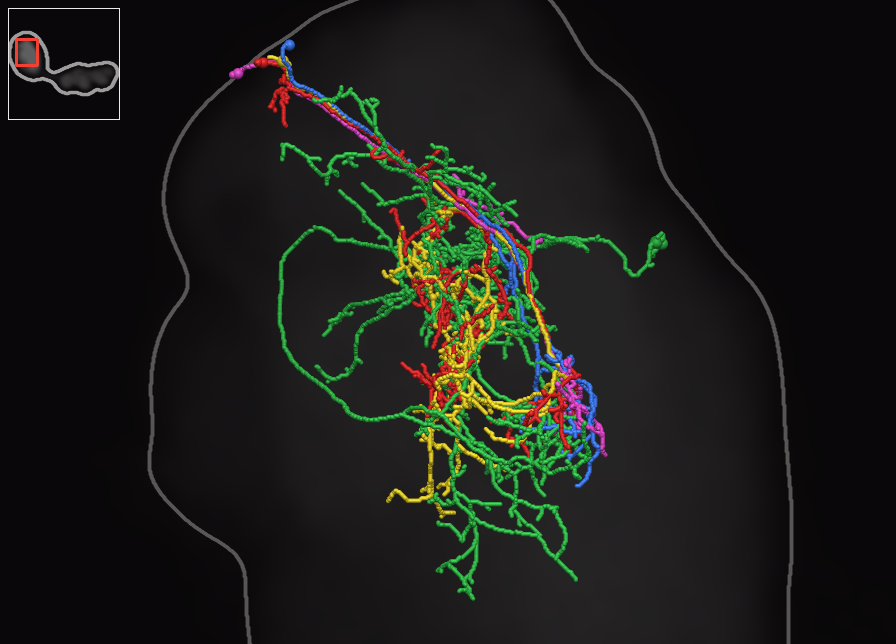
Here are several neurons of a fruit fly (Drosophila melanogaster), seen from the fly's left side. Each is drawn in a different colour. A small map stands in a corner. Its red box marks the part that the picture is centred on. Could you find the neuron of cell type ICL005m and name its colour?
red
